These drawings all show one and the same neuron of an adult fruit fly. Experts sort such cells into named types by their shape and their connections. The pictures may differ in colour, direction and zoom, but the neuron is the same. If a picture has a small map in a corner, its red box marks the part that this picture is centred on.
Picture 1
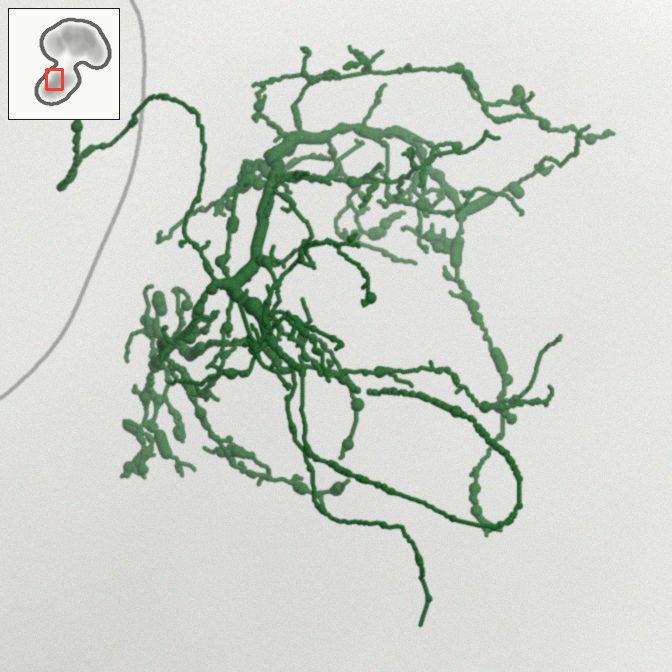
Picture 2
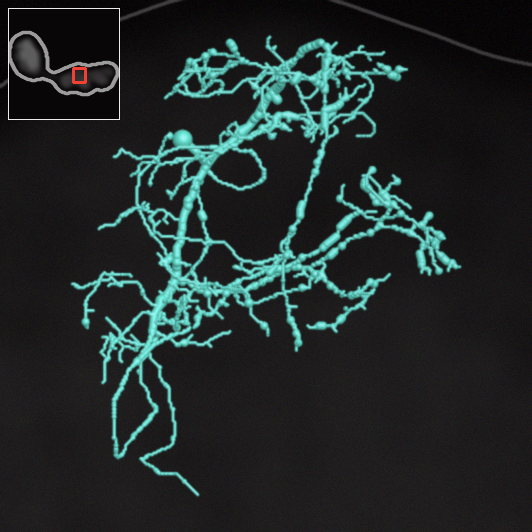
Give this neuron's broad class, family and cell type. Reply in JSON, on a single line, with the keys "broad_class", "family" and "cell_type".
{"broad_class": "nerve-cord intrinsic neuron", "family": "hemilineage 17A", "cell_type": "IN17A048"}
